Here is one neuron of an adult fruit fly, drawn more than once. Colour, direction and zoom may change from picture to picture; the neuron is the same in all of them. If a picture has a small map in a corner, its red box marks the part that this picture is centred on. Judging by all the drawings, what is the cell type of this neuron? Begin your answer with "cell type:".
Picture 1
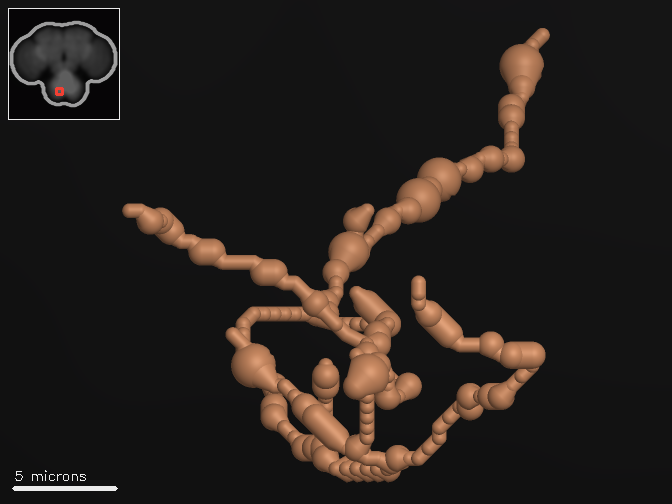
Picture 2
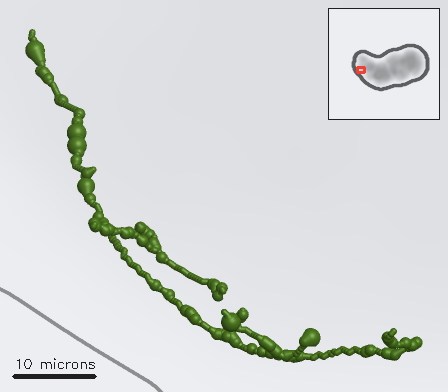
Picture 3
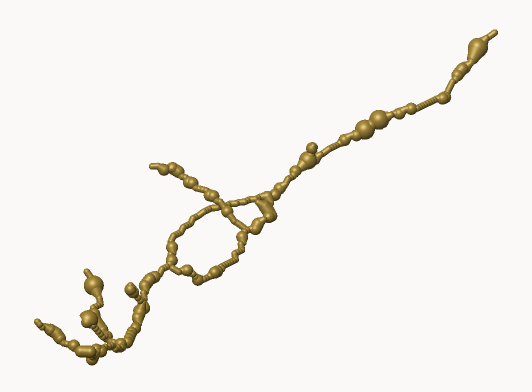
cell type: SNta28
